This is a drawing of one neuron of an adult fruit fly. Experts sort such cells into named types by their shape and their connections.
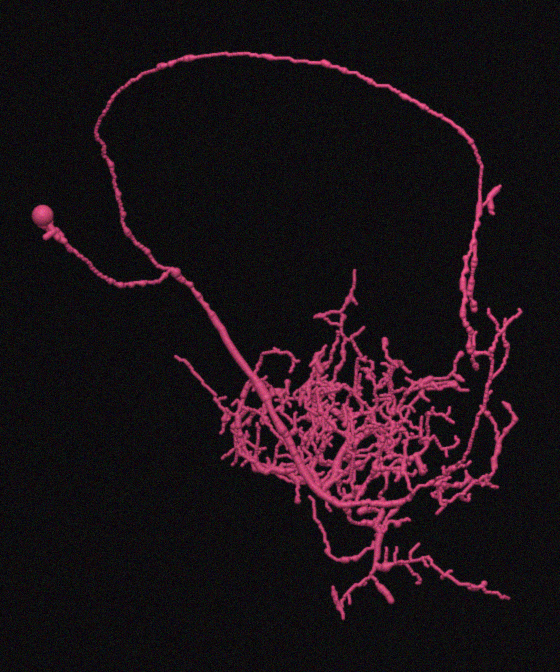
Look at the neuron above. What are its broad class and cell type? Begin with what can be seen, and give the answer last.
In this view it is about as wide as it is tall. It is a central-brain intrinsic neuron. Its cell type is PLP035.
